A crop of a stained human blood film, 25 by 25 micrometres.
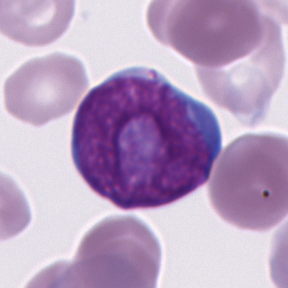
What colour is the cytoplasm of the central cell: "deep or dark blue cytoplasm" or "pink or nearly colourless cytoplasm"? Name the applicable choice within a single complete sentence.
A deep or dark blue colour is seen in the cytoplasm of the cell.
